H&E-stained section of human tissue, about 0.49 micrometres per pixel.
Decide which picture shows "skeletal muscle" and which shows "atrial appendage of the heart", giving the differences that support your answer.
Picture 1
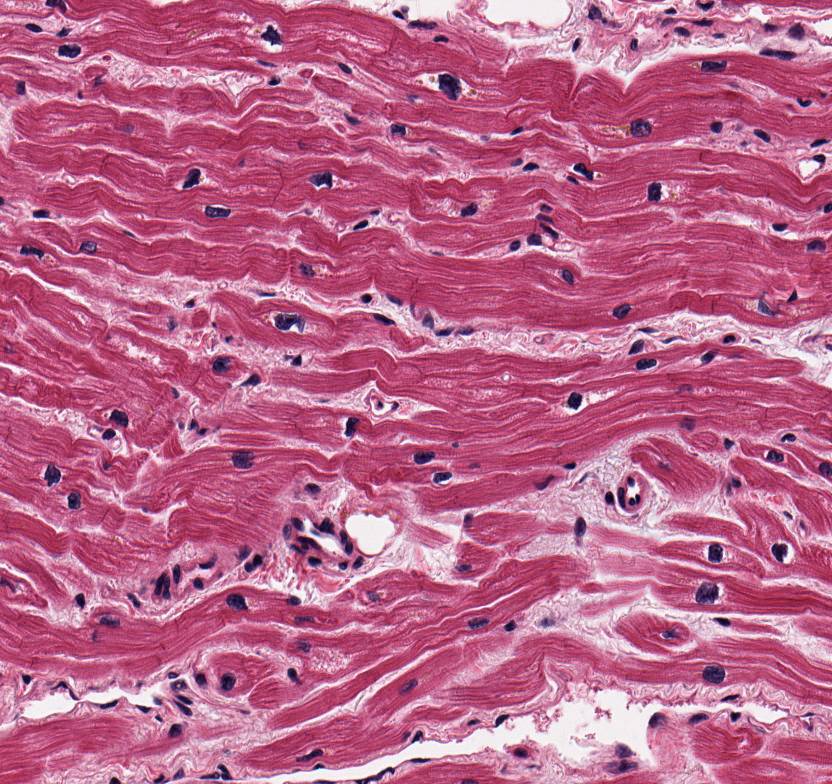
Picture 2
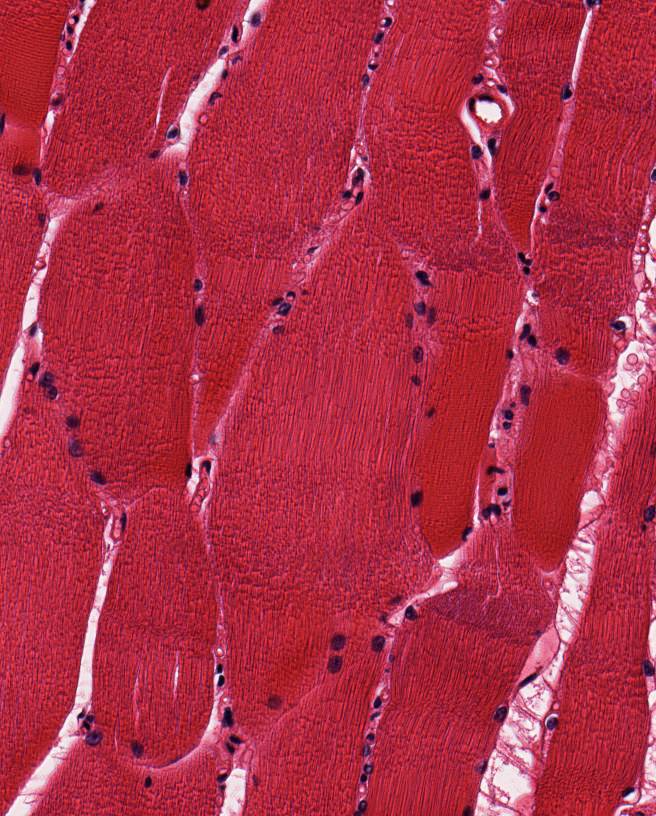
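Picture 1 is the atrial appendage of the heart, and picture 2 is skeletal muscle. In picture 1 the deep pink fibres run mostly from side to side with a gentle wave, and many of them branch and join their neighbours. Their nuclei sit singly in the middle of the fibres, and the cytoplasm carries fine lengthwise fibrillar lines. In picture 2 the nuclei are out at the edges, just under the fibre borders, and they're small, dark blue and oval to flattened. Those fibres also show fine transverse cross-striations, and their cytoplasm is a deep, even eosinophilic red.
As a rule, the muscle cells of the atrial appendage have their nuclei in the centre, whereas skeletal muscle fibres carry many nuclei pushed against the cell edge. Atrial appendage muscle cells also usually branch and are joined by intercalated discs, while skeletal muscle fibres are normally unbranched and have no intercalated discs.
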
